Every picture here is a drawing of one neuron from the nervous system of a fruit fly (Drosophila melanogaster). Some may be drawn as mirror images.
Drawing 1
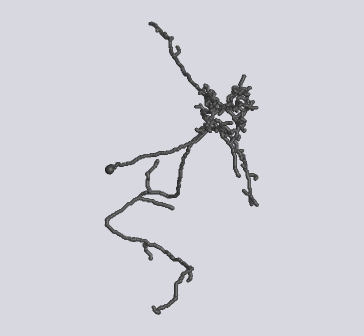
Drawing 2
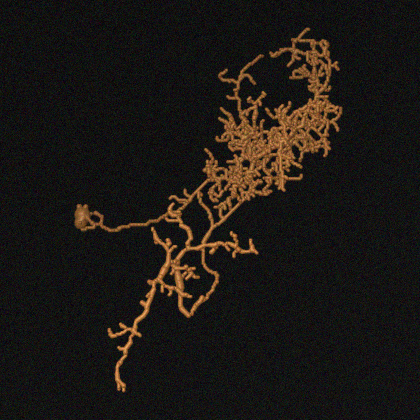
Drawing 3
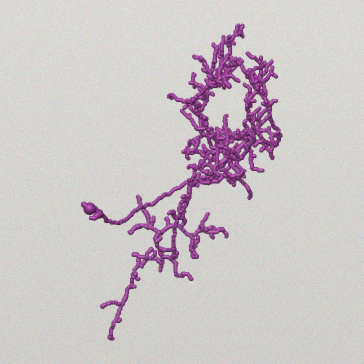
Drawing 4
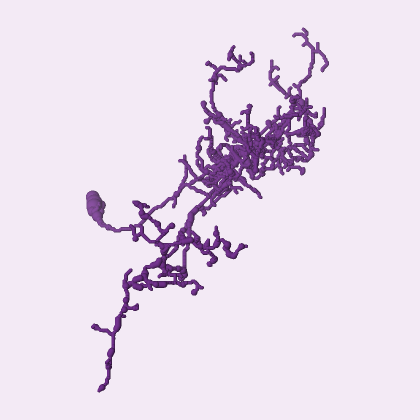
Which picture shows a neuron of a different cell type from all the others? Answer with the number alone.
1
